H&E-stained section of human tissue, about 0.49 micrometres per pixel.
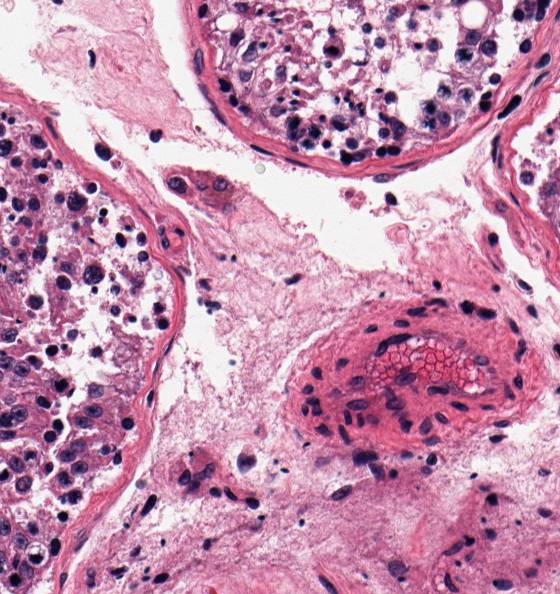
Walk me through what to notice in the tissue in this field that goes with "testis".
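In this field of testis, the tubules are filled with many loosely arranged cells with round, dark-staining nuclei. Between the tubules, the stroma is pale pink, loose and finely fibrillar.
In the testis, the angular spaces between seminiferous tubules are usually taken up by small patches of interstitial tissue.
The stroma seen here lies in just that position, so it goes with the name. A thick-walled small artery lies in the lower right centre, its lumen packed with red blood cells. Its wall contains elongated, spindle-shaped nuclei arranged around the lumen.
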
